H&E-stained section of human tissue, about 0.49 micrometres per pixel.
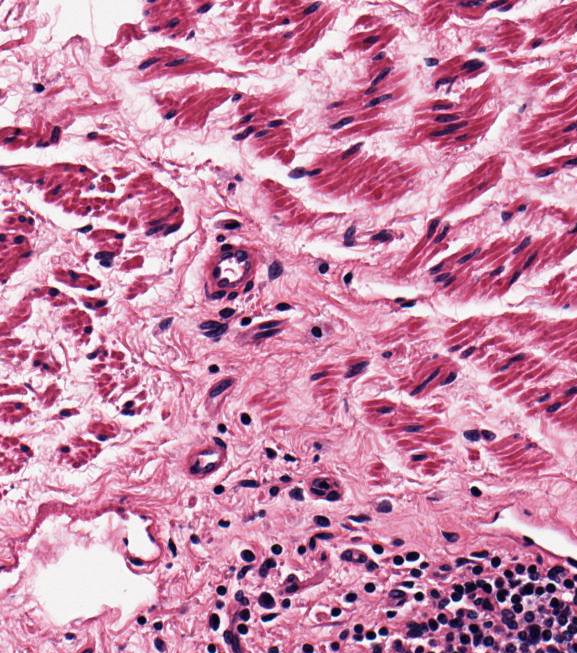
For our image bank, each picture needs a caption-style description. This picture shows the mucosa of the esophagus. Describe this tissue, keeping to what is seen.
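Bundles of smooth muscle occupy the upper part and the right side of the field. The smooth muscle cells have elongated nuclei with blunt ends and deep pink cytoplasm. The bundles are cut in differing planes, some longitudinally and some transversely. In the bottom right corner there is a dense crowd of lymphocytes with small, round, dark nuclei.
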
